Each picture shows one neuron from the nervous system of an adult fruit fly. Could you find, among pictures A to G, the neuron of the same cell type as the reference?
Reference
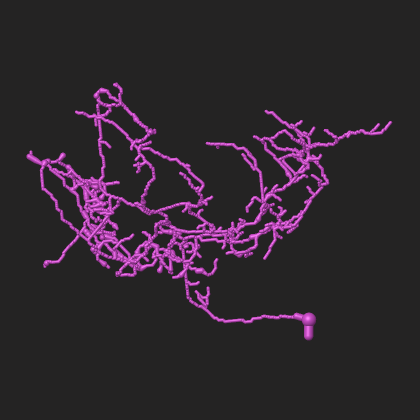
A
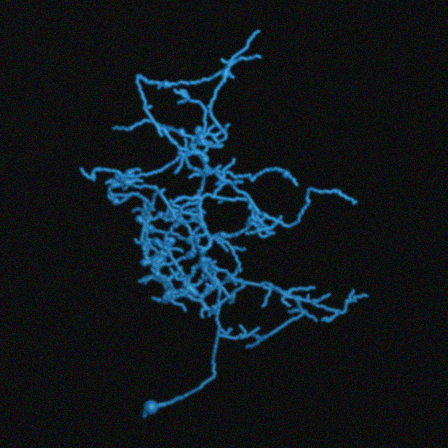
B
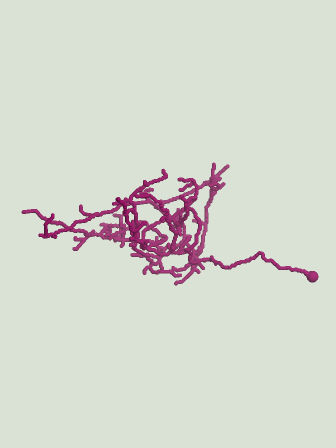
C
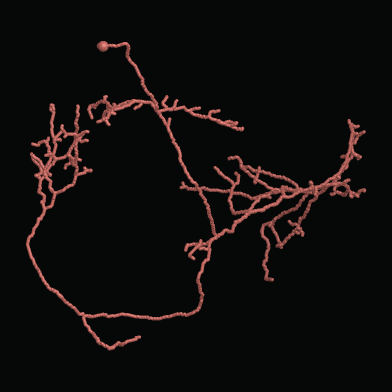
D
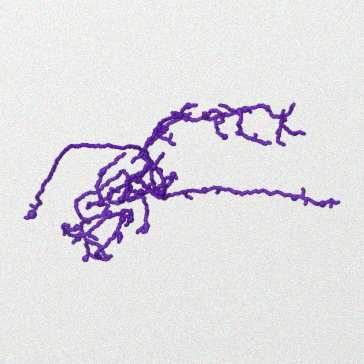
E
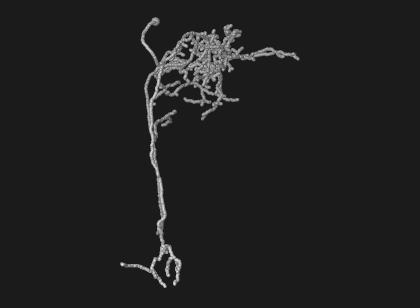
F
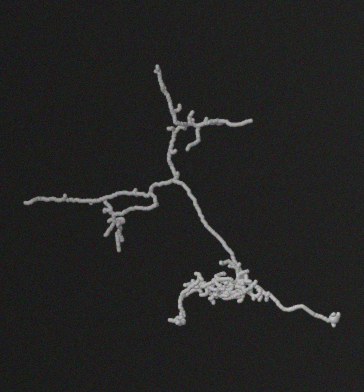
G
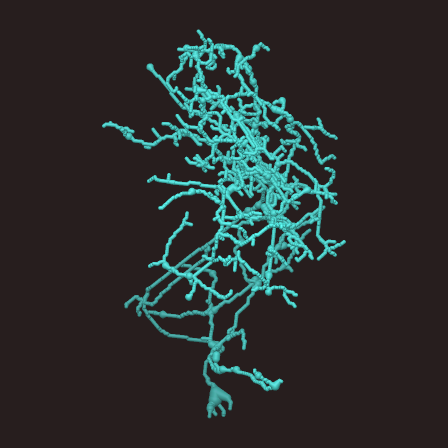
A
